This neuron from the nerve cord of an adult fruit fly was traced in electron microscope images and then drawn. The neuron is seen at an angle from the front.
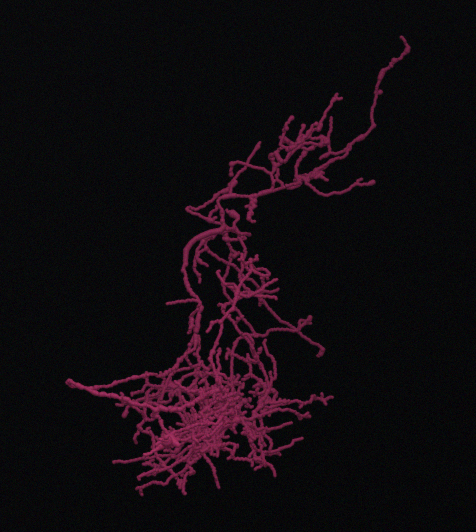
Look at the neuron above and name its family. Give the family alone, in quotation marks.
"hemilineage 01A"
